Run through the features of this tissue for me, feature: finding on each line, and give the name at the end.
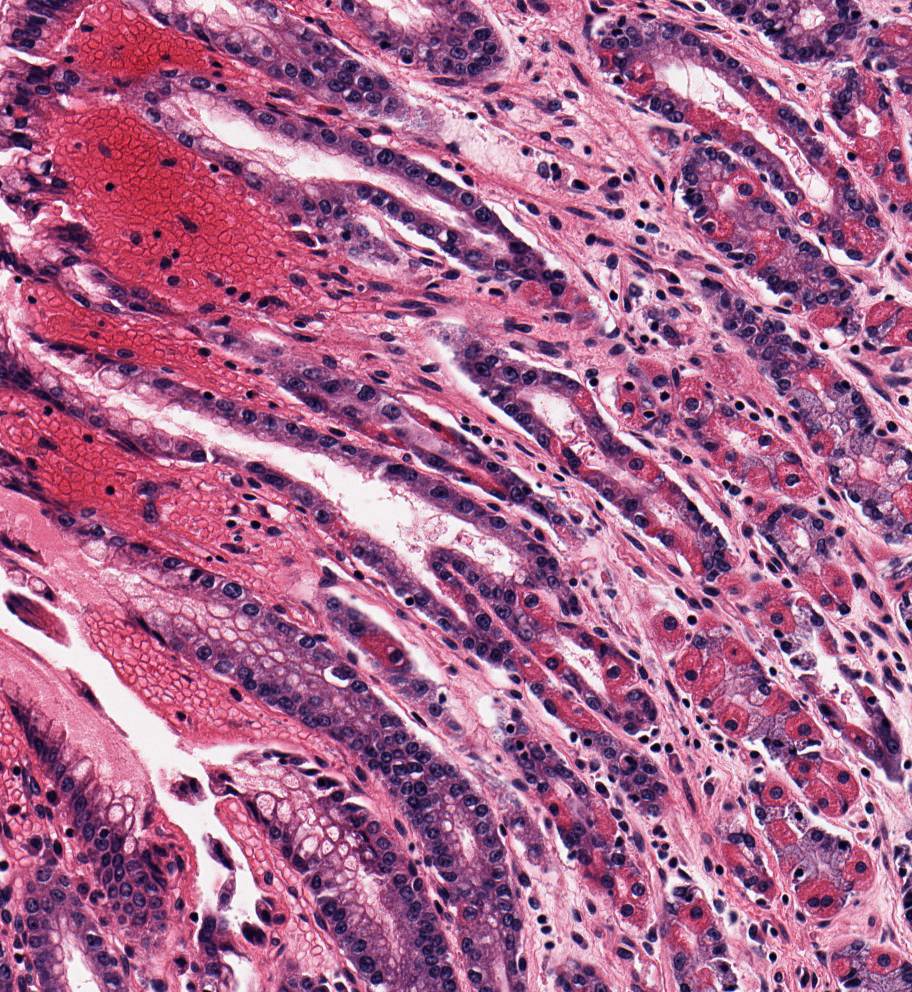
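Glands: long, narrow, tubular, parallel, slanting upper left to lower right
Left half: tall columnar cells, pale mucin-filled apical cytoplasm, basal nuclei
Right half: many parietal cells, bright pink cytoplasm, round central nuclei
Admixed: cells with granular, greyish-purple cytoplasm, right half
Tissue: stomach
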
